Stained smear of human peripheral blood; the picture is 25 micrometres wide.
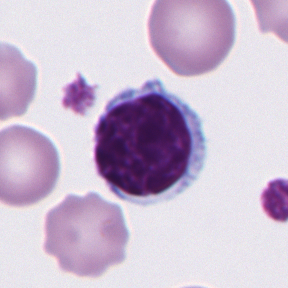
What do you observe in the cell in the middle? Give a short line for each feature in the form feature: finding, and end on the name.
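Outline: a small pale bulge projects from the top edge
Cell size: about 10 micrometres across
Nucleus: round, about 9 micrometres across, off-centre toward the left
Nuclear share: about 80% of the cell's area
Chromatin: dark purple, coarsely clumped
Cytoplasm: only a narrow rim around the nucleus
Name: typical lymphocyte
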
